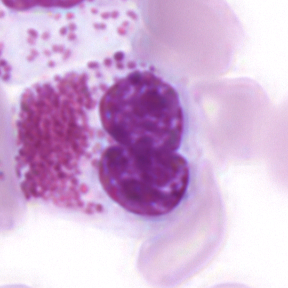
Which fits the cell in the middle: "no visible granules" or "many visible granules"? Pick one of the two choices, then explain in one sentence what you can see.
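Many visible granules. The cytoplasm holds many coarse, round, reddish-pink granules.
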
